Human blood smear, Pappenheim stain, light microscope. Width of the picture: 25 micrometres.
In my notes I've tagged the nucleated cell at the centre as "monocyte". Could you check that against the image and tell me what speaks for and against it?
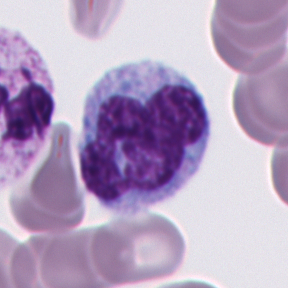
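Fine, dust-like purplish granules sprinkle the cytoplasm; the outline is roughly round and smooth.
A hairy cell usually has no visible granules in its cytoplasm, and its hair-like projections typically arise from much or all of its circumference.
Both findings count against hairy cell. Verdict: monocyte fits. No nucleoli seen.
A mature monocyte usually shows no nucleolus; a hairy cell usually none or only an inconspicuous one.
This fits either name. Red cells touch the lower left edge.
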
